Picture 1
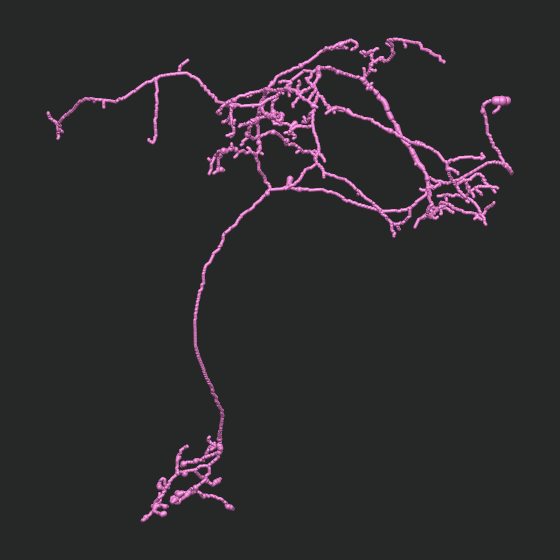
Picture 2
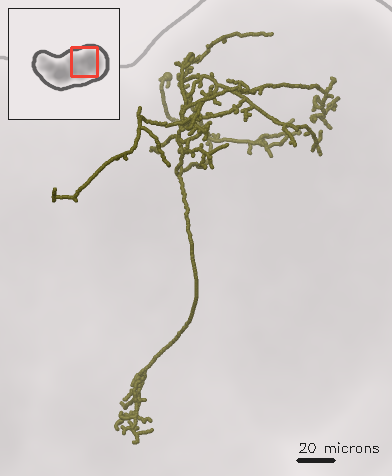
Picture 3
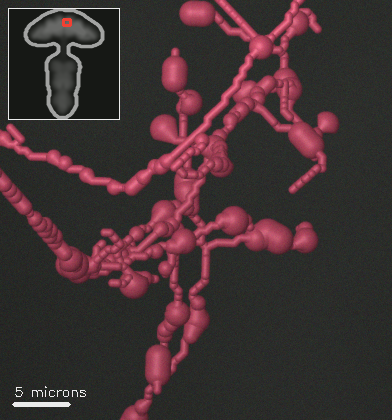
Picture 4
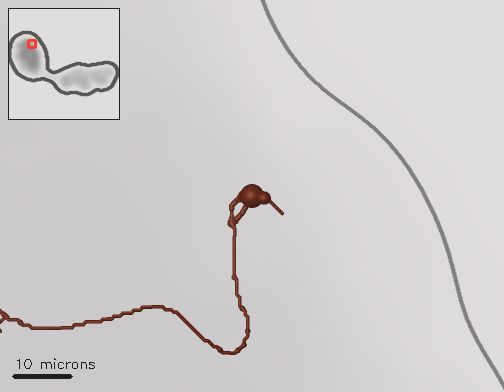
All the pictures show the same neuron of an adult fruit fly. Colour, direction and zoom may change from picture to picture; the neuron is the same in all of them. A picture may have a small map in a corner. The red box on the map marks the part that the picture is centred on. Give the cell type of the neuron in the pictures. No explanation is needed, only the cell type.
SMP718m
